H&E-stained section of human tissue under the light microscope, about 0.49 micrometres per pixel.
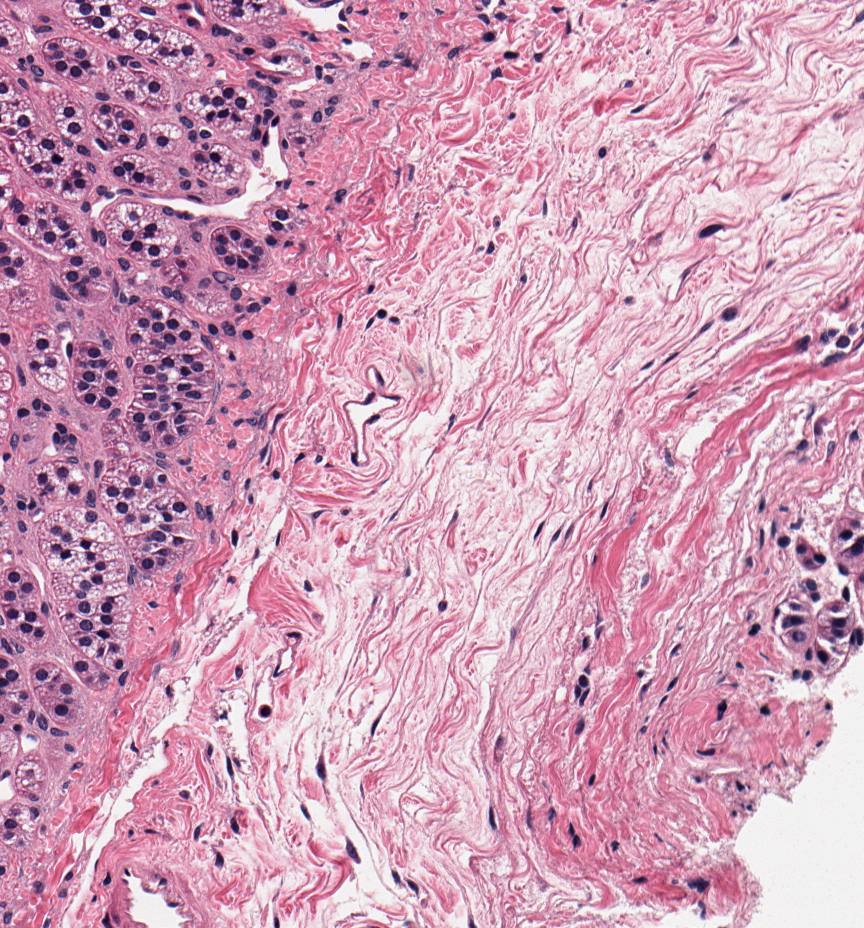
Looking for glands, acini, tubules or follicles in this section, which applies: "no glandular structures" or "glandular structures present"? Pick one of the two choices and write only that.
Glandular structures present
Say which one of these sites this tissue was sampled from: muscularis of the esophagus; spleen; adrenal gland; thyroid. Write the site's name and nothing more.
adrenal gland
